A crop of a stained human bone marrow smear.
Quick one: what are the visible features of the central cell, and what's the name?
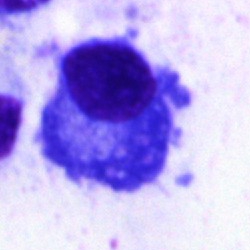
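Start with where the nucleus sits: off-centre, toward the top of the cell. Its chromatin is dense and stains dark purple. Now look at the cytoplasm, which holds many small, pale, rounded spots. The outline is irregular, with small blunt bulges along the right edge. We call this a plasma cell.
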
